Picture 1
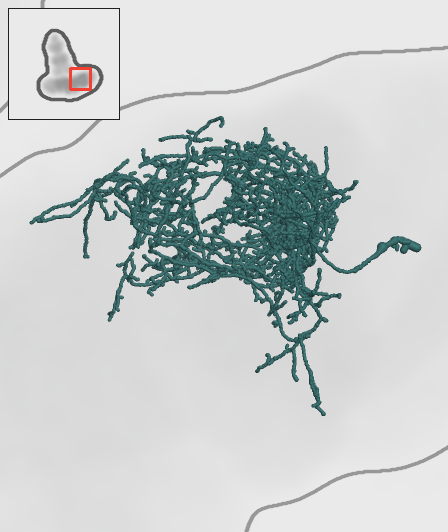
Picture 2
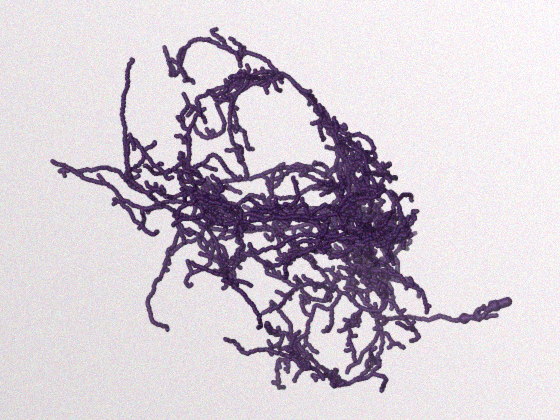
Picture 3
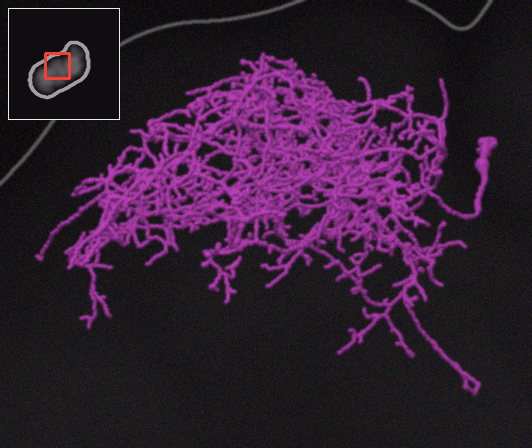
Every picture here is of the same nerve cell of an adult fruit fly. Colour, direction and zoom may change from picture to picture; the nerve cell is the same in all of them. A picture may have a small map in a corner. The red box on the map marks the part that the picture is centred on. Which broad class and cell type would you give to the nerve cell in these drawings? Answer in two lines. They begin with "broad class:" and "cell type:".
broad class: central-brain intrinsic neuron
cell type: SLP230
